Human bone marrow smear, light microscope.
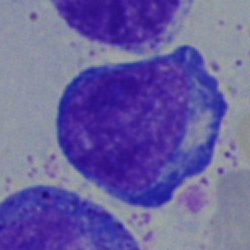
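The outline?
Smooth on the left, bumpy and irregular on the right.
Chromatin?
Finely granular and evenly spread.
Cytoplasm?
A narrow deep blue rim, widest on the right, with a pale zone against the nucleus.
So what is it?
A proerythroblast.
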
